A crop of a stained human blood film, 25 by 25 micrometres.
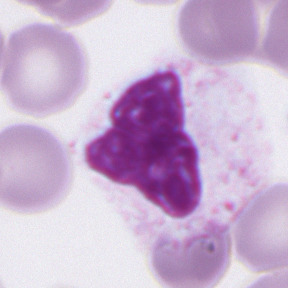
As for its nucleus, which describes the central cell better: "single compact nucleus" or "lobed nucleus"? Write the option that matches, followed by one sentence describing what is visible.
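Lobed nucleus. The nucleus is irregular and folded into several overlapping lobes, giving a roughly triangular outline.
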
